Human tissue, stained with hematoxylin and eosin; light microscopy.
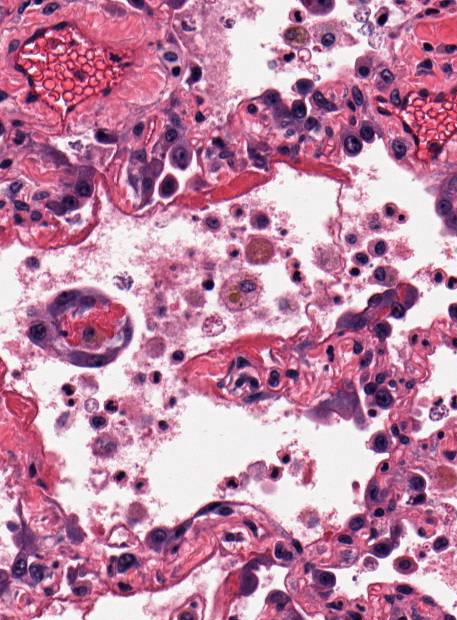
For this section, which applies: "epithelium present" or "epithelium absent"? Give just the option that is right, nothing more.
Epithelium present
